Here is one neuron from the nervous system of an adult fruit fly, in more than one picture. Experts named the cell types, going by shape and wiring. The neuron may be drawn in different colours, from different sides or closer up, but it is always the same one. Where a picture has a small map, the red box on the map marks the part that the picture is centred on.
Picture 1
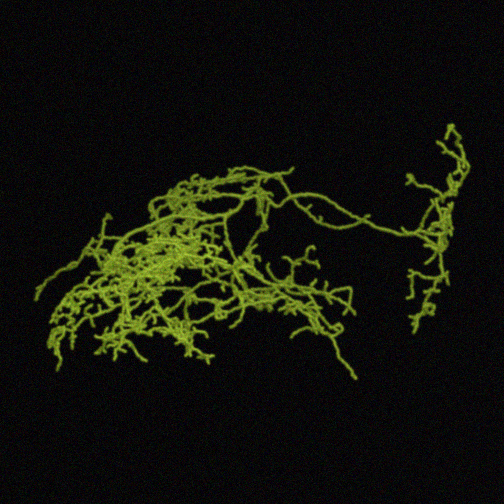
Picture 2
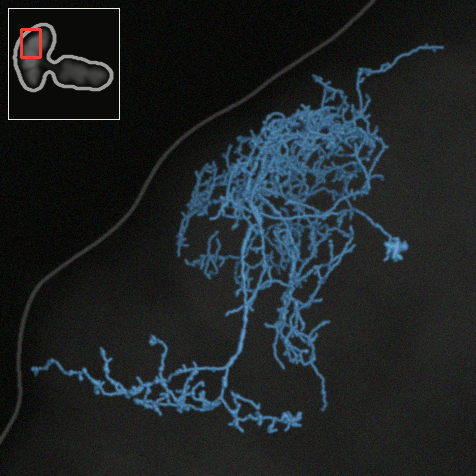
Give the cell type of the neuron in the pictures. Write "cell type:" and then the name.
cell type: SLP278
